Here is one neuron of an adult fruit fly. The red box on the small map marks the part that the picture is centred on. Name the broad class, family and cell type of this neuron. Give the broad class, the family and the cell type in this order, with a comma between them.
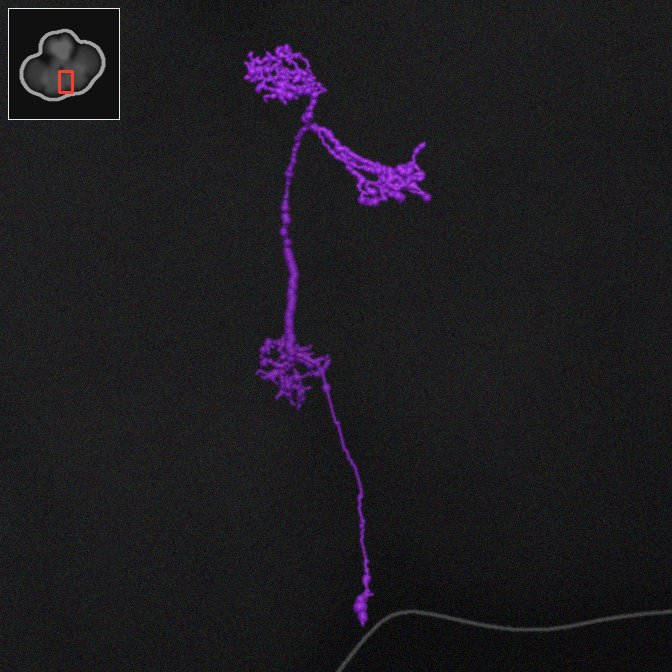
central-brain intrinsic neuron, class CX, PFNd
